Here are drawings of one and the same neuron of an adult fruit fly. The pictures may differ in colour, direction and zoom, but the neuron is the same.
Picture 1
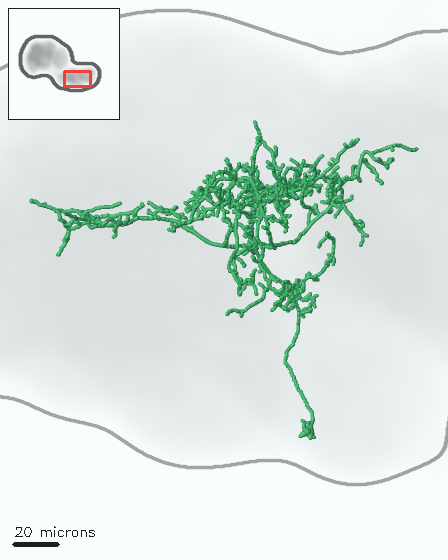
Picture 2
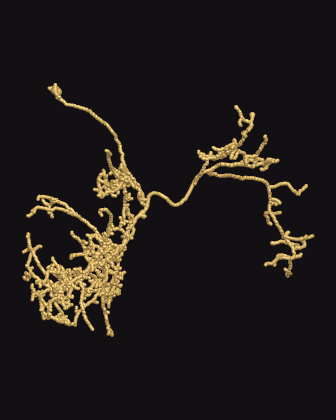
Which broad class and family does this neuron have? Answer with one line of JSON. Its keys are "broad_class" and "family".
{"broad_class": "nerve-cord intrinsic neuron", "family": "hemilineage 12B"}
